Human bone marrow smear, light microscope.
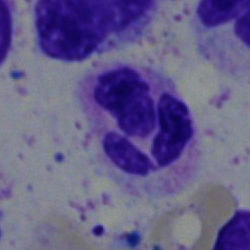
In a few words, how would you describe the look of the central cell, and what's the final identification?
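The nucleus is divided into three separate lobes. Its chromatin is dense and stains dark purple, and no nucleoli are visible in any lobe. A moderate rim of pale pinkish-lilac cytoplasm surrounds the nucleus. Cell type: segmented neutrophil.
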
